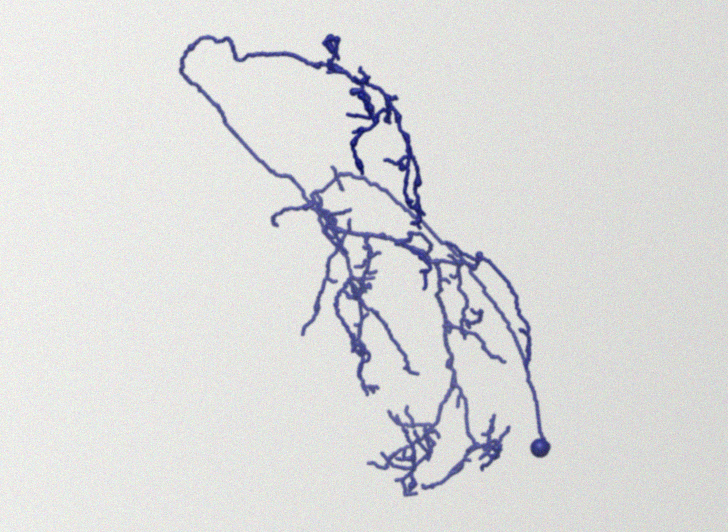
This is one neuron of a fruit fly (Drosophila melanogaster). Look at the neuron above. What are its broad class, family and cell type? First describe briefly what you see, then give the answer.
The cell body can be seen at the lower right of the picture. Dozens of branch ends can be seen. It is a central-brain intrinsic neuron. The family is hemilineage LHp2. The cell type is CB1782.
